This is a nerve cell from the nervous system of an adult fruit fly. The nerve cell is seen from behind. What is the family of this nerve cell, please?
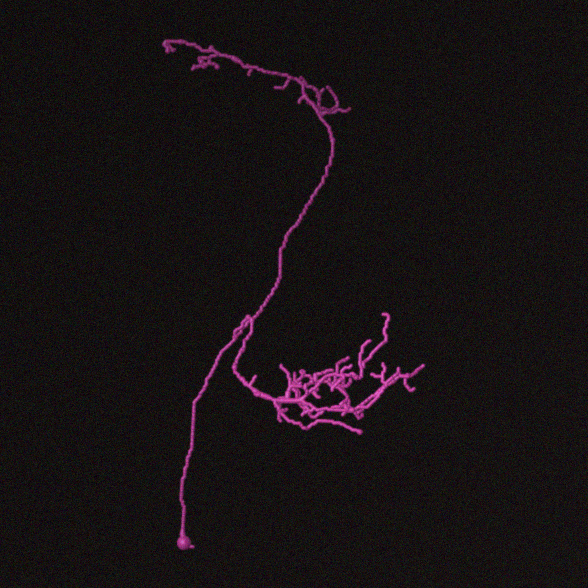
hemilineage VPNv2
